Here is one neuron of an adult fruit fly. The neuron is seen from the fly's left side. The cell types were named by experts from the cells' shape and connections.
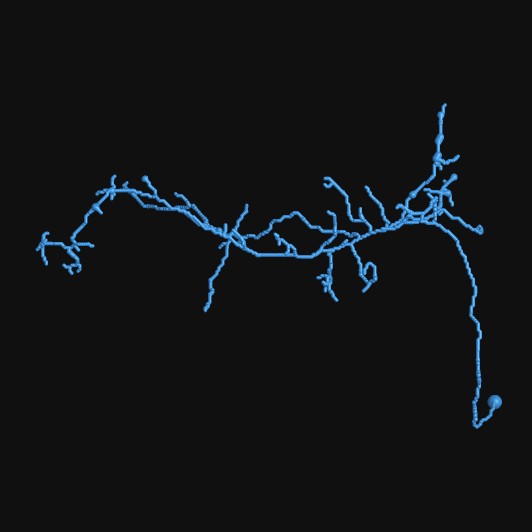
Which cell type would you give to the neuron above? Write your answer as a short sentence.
The cell type is IN20A.22A089.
